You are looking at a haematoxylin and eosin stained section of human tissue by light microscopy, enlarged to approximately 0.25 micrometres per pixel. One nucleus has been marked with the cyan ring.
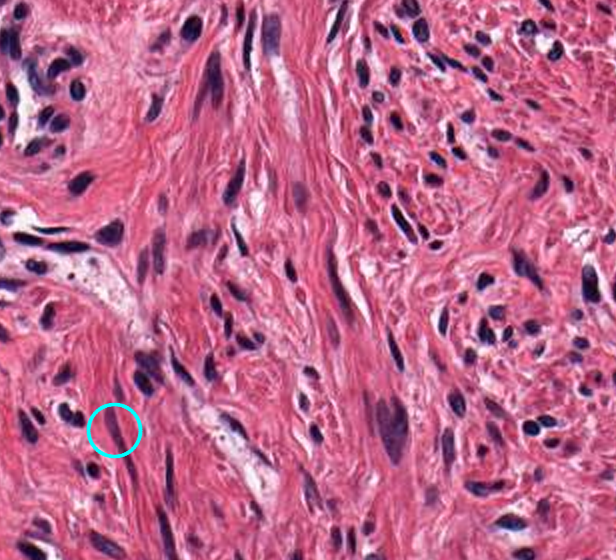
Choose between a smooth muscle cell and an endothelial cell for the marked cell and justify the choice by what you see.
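It is a smooth muscle cell. The nucleus is long and slender, with tapering ends. The nucleus stains a fairly even dark purple and is longer and narrower than the small rounded nuclei just to its left. The pink cytoplasm around the nucleus is scant, and its outline cannot be told apart from the surrounding pink fibres. The cell lies with its long axis running the same way as the wavy pink fibres beside it, in a stream of similarly oriented elongated nuclei.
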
